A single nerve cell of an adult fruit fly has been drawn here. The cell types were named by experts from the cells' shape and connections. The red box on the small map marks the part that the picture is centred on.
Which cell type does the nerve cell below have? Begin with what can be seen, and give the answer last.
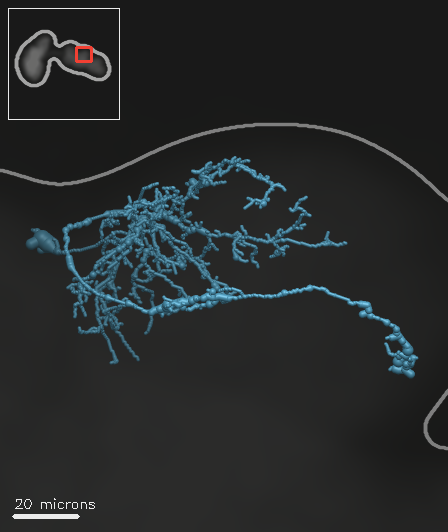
The cell body can be seen on the left of the picture. By the scale bar it is about 120 microns wide in this view. Dozens of branch ends can be seen. Its broad class is nerve-cord intrinsic neuron. Its cell type is IN09A021.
